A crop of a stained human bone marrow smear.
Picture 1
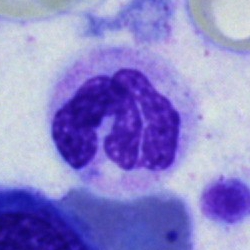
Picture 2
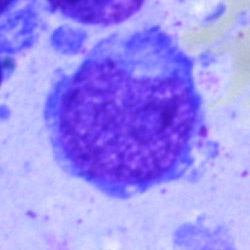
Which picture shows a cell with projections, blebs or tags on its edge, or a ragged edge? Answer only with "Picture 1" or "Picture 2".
Picture 2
